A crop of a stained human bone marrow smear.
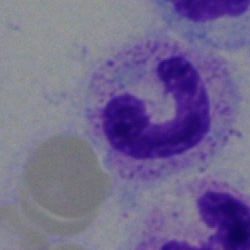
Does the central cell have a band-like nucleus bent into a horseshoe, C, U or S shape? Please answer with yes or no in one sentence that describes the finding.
Yes, in this cell the nucleus is a bent band with no separate lobes.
